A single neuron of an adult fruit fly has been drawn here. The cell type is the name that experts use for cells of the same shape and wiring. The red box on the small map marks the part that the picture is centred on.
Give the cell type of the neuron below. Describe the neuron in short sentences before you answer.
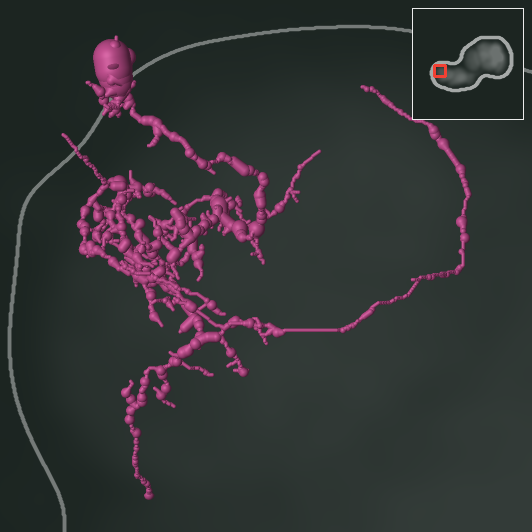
The cell body is at the upper left of the picture. The picture shows dozens of branch ends. This is a nerve-cord intrinsic neuron. The cell type is IN09A005.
